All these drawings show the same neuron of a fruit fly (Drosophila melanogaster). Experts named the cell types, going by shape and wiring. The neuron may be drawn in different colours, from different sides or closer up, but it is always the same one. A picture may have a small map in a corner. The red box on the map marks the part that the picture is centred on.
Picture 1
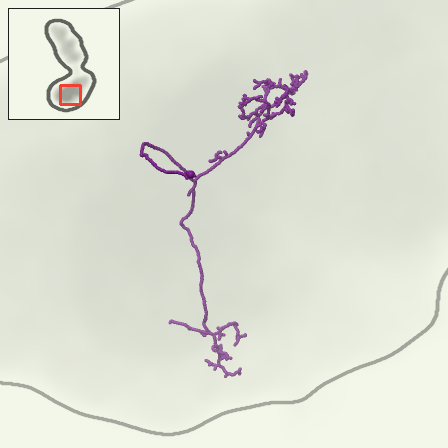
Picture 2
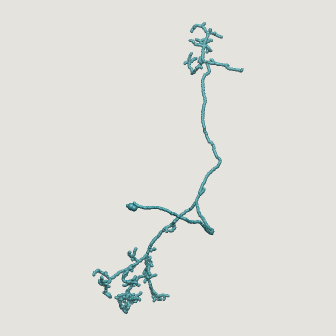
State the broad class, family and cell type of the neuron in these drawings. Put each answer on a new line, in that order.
central-brain intrinsic neuron
hemilineage SLPad1_posterior
CB1148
